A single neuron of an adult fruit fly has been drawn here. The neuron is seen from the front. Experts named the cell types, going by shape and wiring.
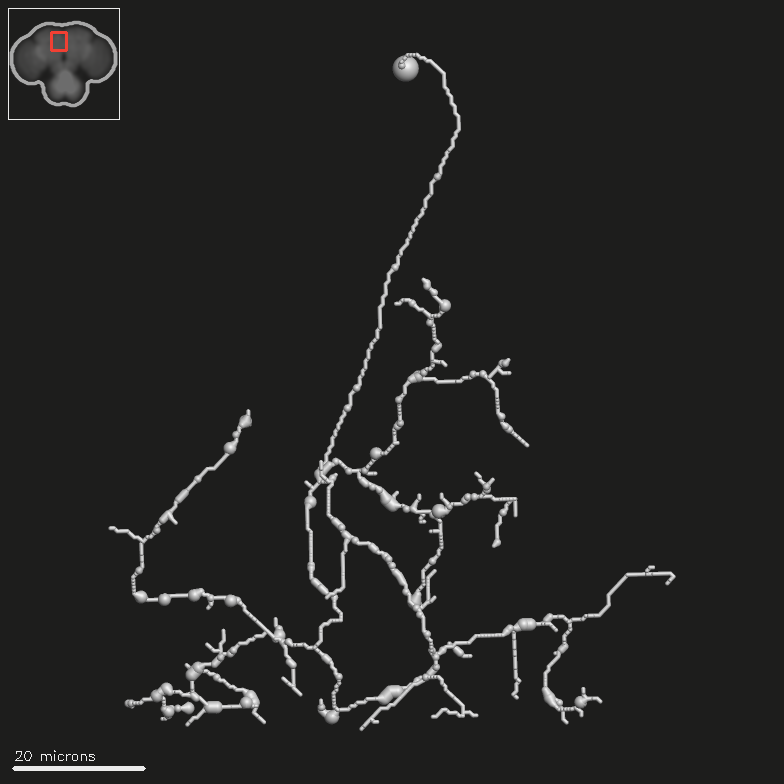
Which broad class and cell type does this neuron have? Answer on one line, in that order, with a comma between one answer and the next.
central-brain intrinsic neuron, CB1227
